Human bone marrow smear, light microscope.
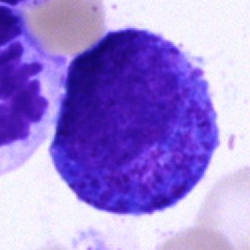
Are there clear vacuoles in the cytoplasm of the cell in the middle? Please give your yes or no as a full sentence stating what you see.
No, this cell has a cytoplasm without any vacuoles.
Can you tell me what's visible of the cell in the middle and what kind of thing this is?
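Outline smoothly rounded. Deep purple-blue staining throughout. Chromatin finely granular, not coarsely clumped. Reddish-purple granules most evident lower right. Cell: promyelocyte.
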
